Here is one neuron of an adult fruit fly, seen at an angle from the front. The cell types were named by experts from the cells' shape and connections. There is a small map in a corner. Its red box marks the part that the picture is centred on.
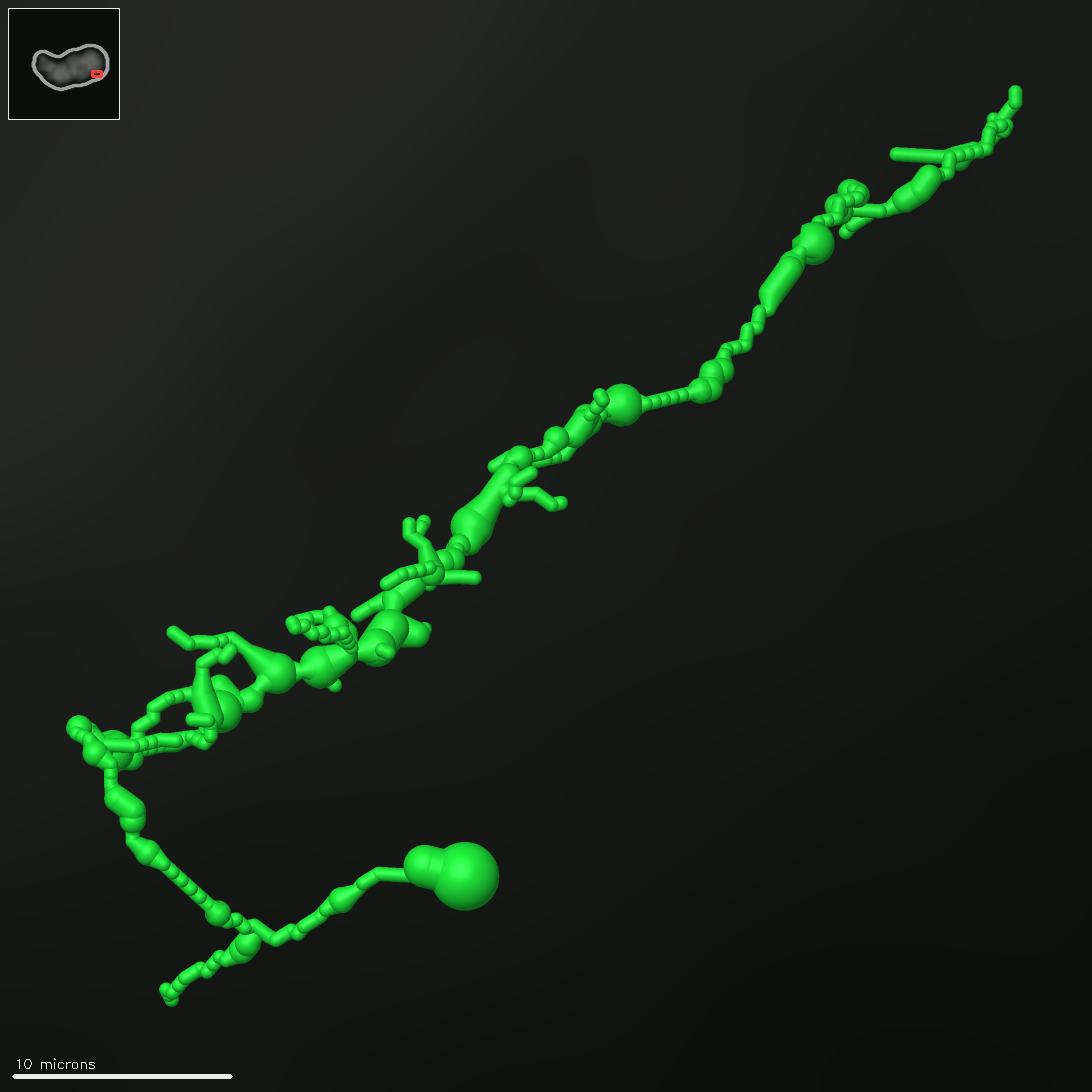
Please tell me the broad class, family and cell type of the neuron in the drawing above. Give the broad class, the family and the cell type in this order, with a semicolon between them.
optic-lobe intrinsic neuron; Dm; Dm3b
